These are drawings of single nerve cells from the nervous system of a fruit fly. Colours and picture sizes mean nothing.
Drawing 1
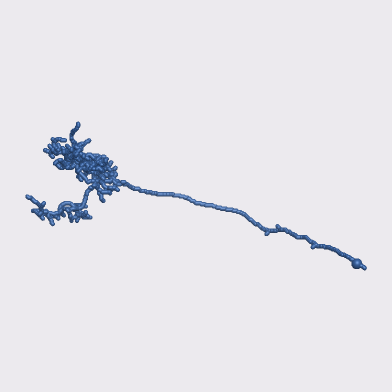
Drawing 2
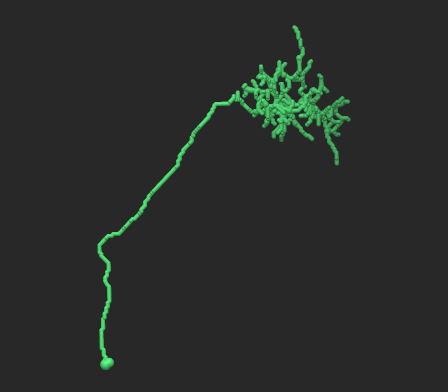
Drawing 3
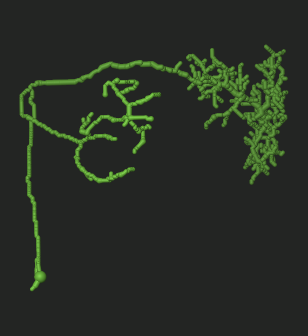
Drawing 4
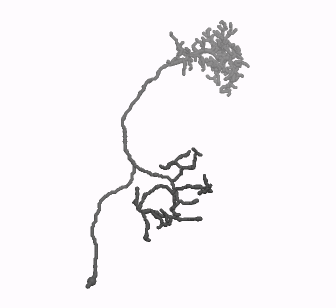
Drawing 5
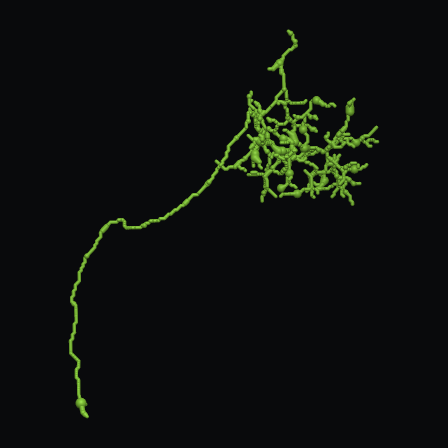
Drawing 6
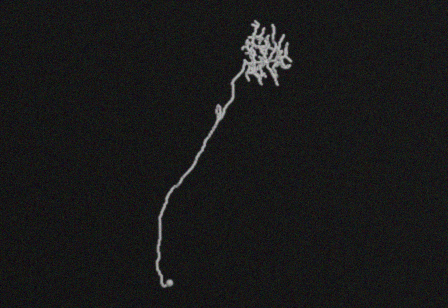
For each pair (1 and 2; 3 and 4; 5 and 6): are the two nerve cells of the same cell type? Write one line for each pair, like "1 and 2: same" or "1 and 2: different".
1 and 2: different
3 and 4: same
5 and 6: same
